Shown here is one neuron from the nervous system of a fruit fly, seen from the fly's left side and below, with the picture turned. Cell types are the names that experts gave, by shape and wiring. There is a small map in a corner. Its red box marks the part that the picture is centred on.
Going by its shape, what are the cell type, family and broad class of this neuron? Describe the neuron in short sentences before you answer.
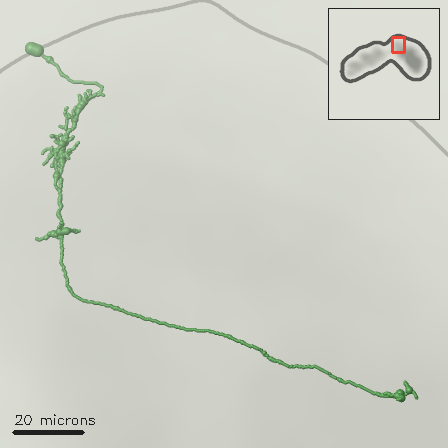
The cell body is at the upper left of the picture. From left to right in the picture it spans about 110 microns. It is of cell type Tm20. The family is Tm. It is an optic-lobe intrinsic neuron.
